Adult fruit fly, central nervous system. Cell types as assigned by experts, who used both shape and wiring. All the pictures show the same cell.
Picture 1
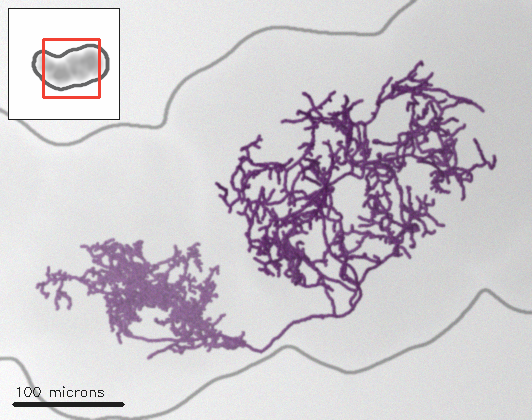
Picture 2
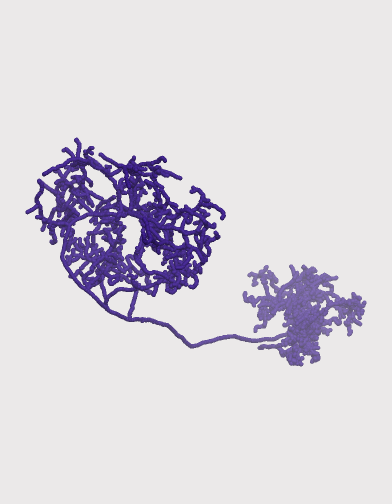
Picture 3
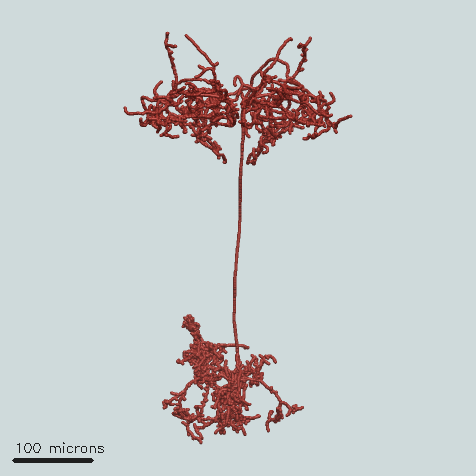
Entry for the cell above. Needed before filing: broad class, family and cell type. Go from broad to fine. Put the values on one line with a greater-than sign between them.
ascending neuron > hemilineage 07B > AN07B004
